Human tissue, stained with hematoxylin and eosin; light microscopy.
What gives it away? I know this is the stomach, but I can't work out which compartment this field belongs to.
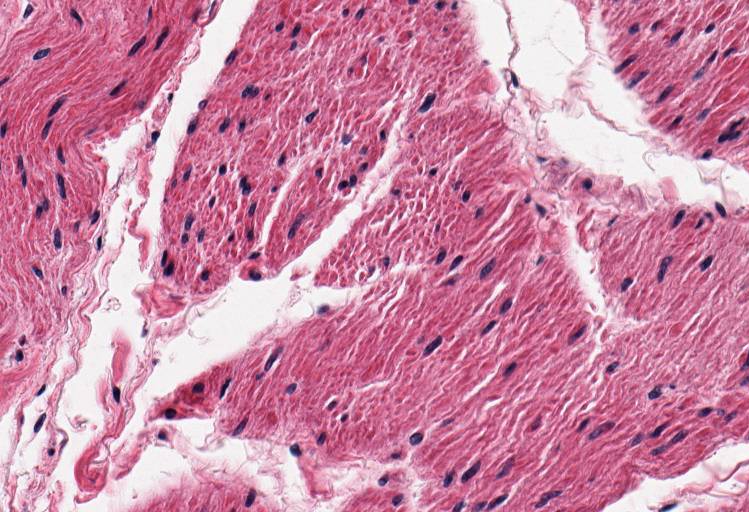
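Smooth muscle fills the field: several large pink bundles separated by white clefts. They run in different directions, cells cut lengthwise in some and across in others.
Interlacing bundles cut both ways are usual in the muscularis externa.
Elongated, spindle-shaped, dark blue-purple nuclei lie singly, and the pink cytoplasm is finely fibrillar, without visible cross-striations.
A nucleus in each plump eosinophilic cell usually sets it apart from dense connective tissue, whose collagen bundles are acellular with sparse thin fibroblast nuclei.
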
